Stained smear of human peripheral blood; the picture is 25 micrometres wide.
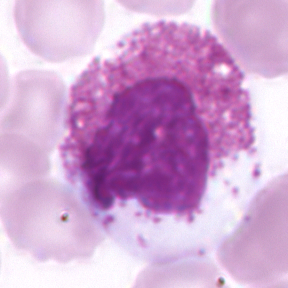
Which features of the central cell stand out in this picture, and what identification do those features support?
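The outline of the cell is roughly round. Its nucleus forms a single unsegmented mass. Beneath the nucleus, the cytoplasm is pale and almost colourless, carrying only scattered granules. A few loose granules lie just beyond the lower right edge. The cell is an eosinophil.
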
